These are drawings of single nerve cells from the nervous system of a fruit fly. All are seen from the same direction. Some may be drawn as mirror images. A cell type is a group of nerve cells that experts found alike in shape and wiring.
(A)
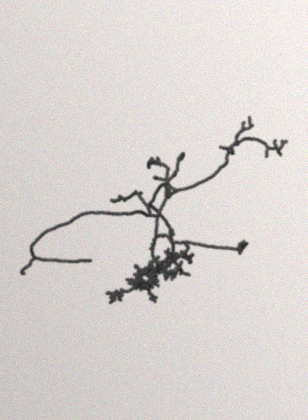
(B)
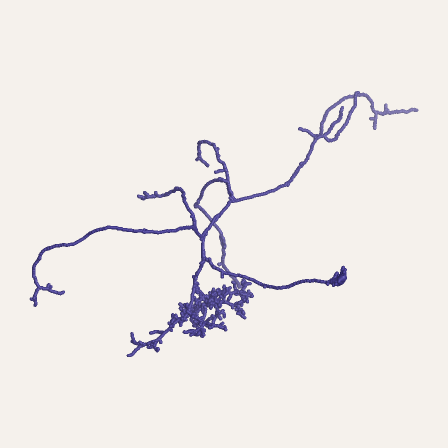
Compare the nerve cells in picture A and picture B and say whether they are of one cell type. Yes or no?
yes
